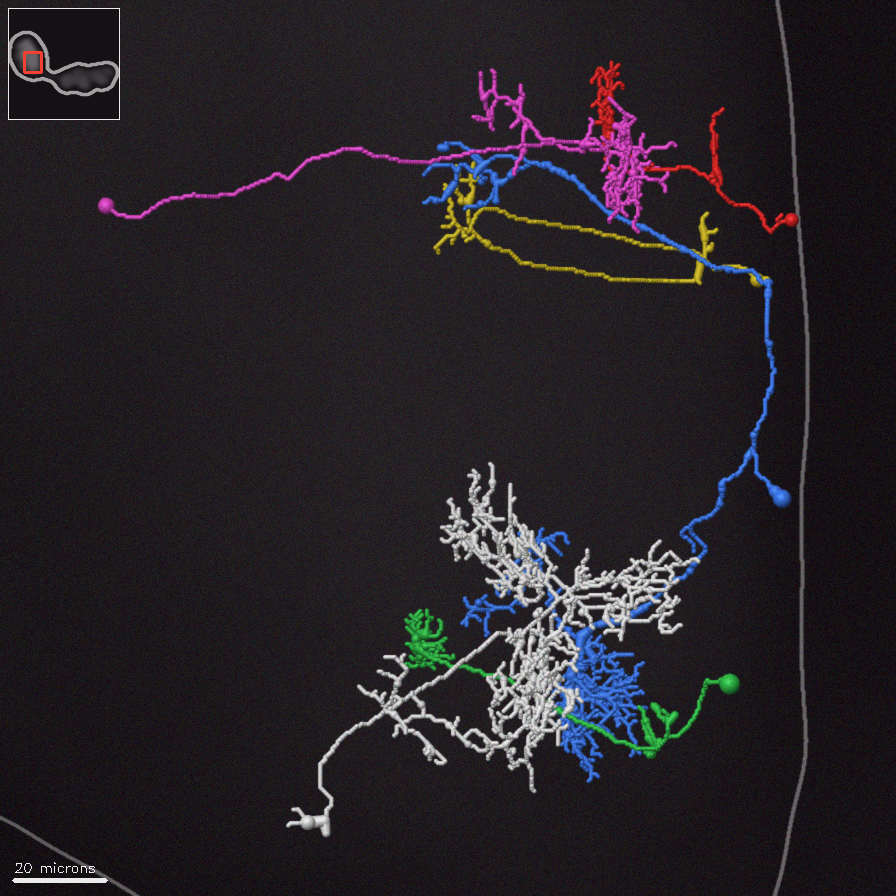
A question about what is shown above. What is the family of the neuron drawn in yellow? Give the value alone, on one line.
T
